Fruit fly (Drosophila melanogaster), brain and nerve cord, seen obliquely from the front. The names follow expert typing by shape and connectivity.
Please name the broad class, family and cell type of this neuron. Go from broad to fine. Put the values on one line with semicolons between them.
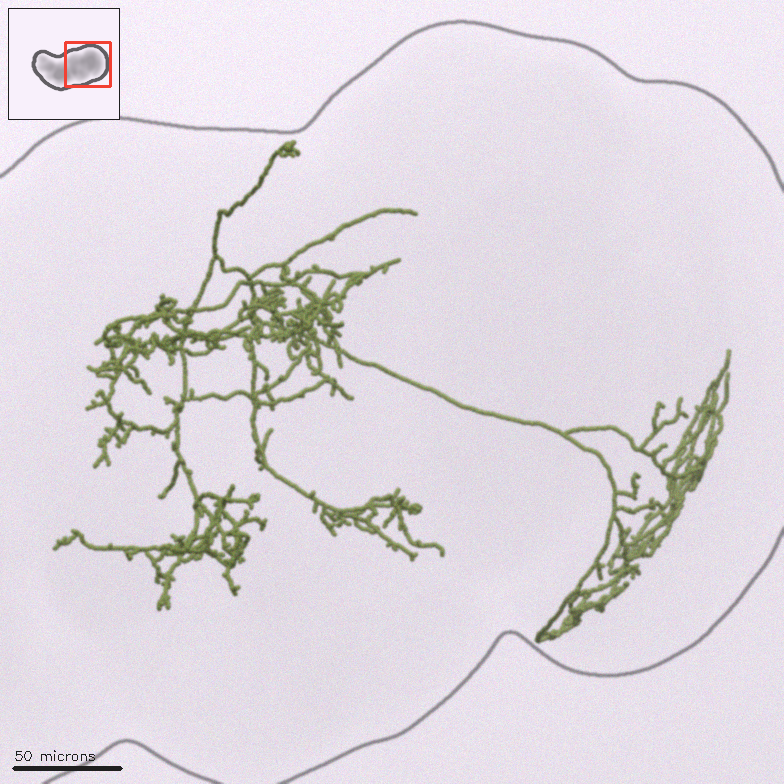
visual centrifugal neuron; hemilineage DM1_posterior; MeVC9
